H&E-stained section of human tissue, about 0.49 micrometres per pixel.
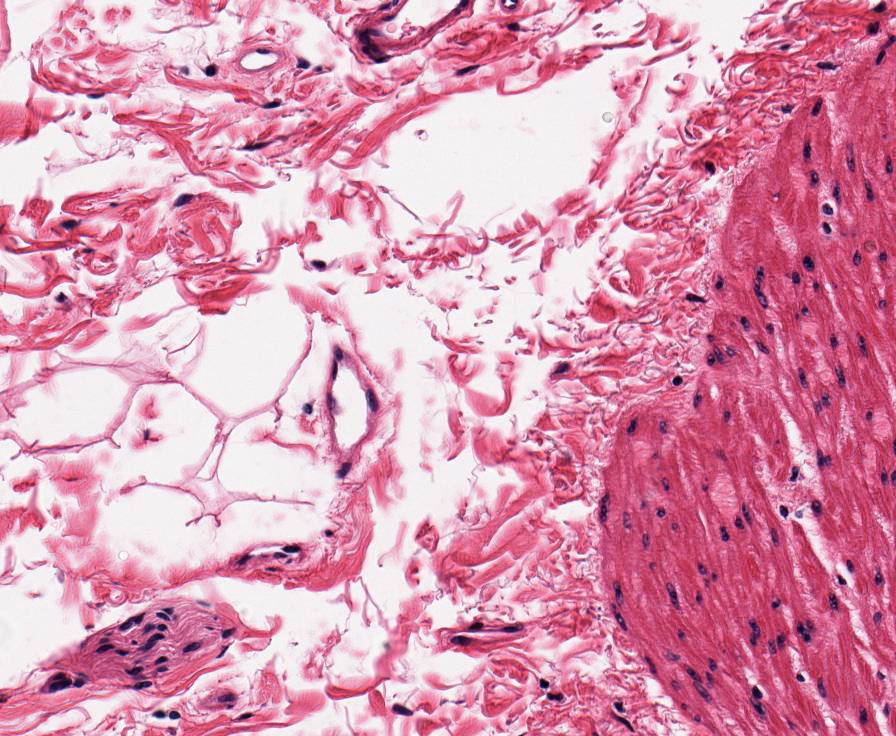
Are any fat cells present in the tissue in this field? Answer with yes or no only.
Yes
